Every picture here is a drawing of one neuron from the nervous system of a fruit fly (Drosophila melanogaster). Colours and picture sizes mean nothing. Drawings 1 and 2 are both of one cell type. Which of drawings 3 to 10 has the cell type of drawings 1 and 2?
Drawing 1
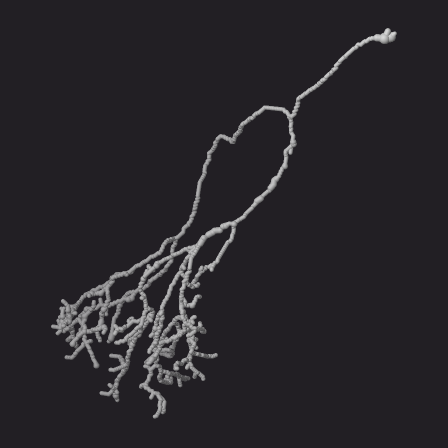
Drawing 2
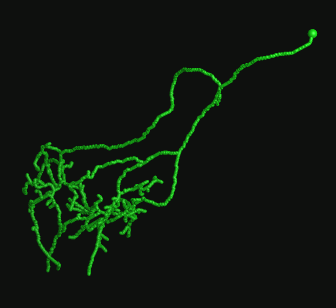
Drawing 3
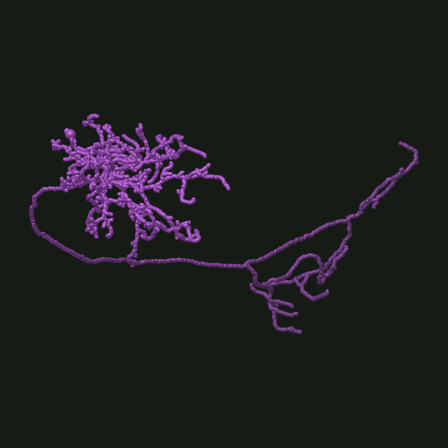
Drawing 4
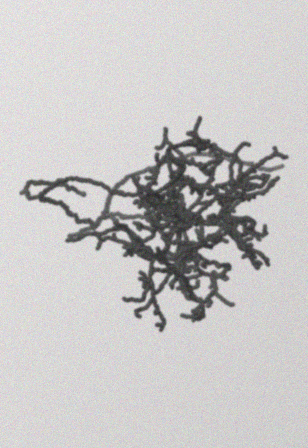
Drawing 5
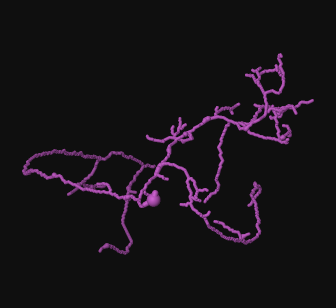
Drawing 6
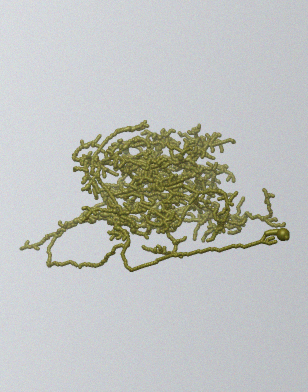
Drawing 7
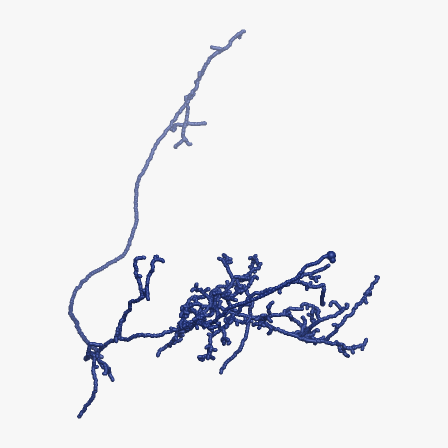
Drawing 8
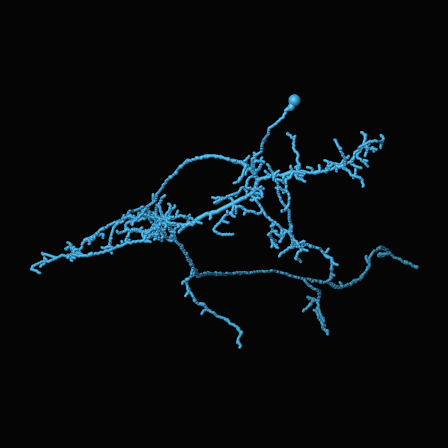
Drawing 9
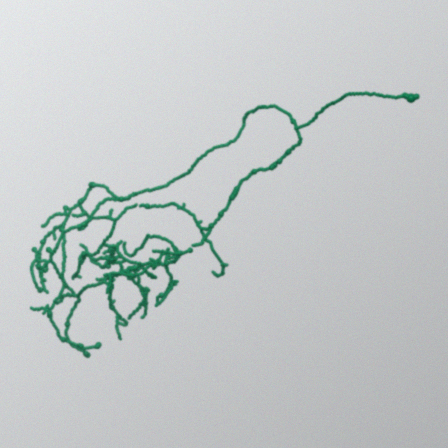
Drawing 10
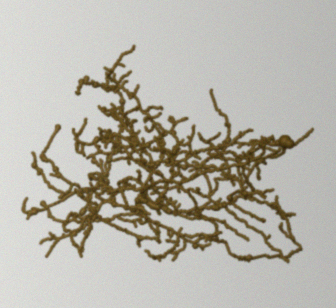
Drawing 9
